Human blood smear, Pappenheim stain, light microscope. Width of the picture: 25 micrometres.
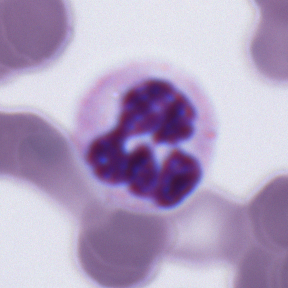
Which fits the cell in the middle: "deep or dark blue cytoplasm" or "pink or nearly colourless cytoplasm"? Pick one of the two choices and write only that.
Pink or nearly colourless cytoplasm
